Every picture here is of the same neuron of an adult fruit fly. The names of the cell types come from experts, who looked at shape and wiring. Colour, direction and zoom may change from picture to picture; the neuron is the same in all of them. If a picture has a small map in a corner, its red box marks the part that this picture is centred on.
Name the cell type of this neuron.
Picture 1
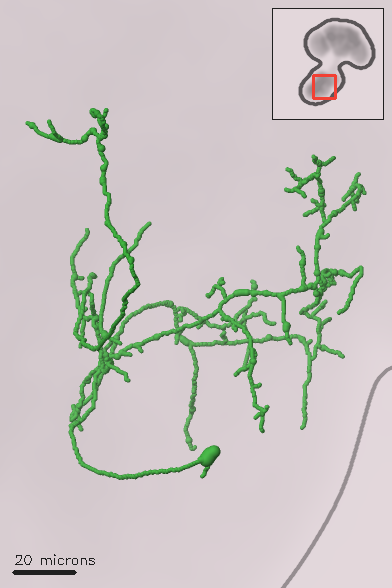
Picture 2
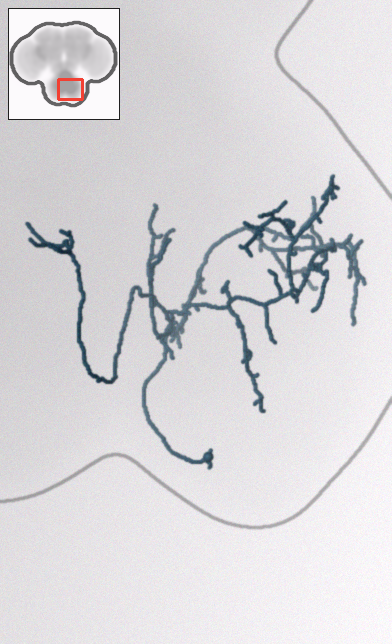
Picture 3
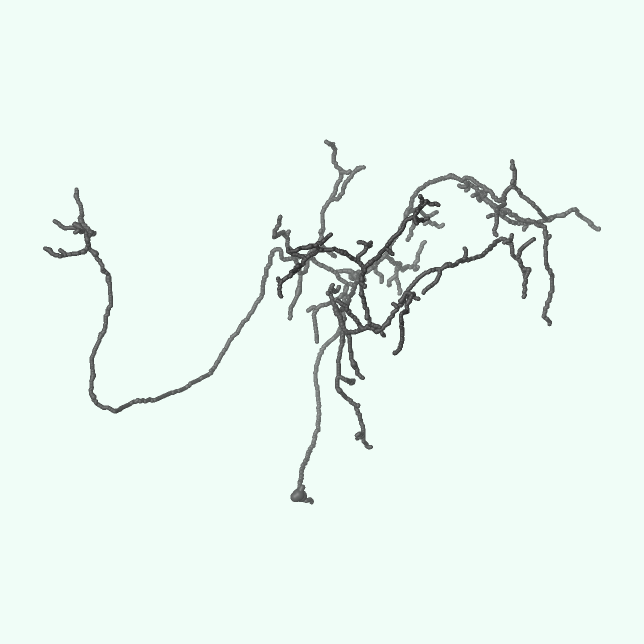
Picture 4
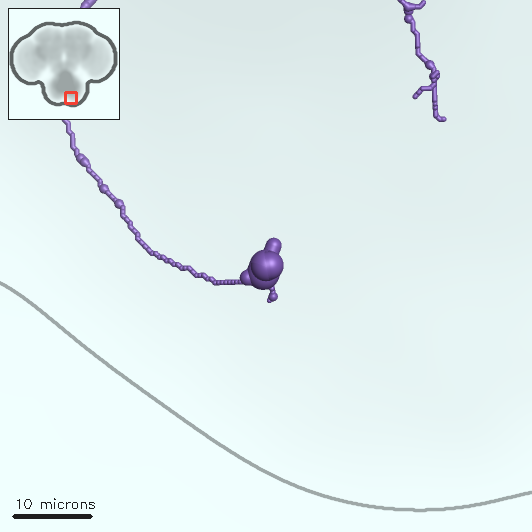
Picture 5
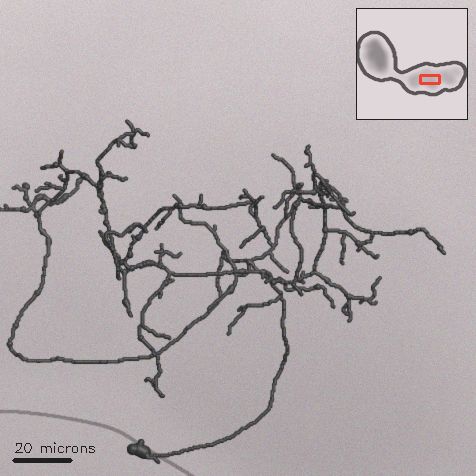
IN05B064_b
